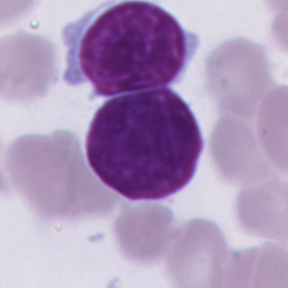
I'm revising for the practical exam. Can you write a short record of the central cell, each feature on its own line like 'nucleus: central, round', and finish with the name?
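Cytoplasm: look closely, there is almost none visible around the nucleus.
Chromatin: dark purple staining across the whole nucleus.
Granules: none seen anywhere in the cell.
Surface: no projections at all.
Name: myeloblast.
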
